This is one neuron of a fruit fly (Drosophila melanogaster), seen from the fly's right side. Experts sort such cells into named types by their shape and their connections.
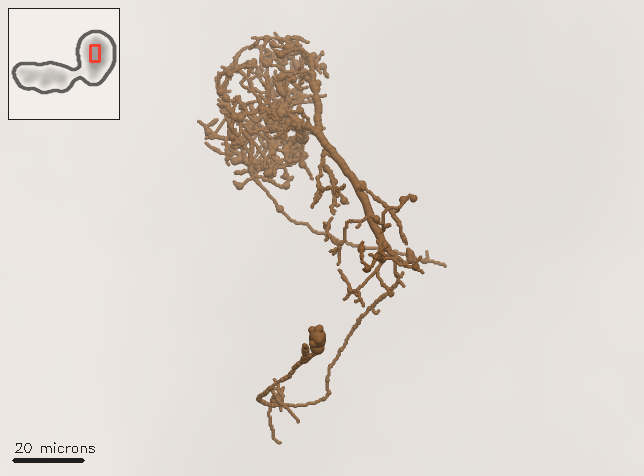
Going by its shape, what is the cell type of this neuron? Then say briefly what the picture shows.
It is of cell type MB-C1. Its broad class is central-brain intrinsic neuron. By the scale bar it is about 120 microns tall in this view. The picture shows dozens of branch ends.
